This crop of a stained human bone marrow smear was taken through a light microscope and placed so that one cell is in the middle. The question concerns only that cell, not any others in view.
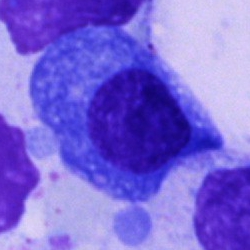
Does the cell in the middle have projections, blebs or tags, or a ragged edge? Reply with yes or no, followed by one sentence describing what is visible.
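Yes. The cell outline is irregular, with a pointed extension of cytoplasm on the right side.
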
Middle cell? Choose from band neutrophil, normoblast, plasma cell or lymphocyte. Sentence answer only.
In the middle of this smear crop is a plasma cell.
